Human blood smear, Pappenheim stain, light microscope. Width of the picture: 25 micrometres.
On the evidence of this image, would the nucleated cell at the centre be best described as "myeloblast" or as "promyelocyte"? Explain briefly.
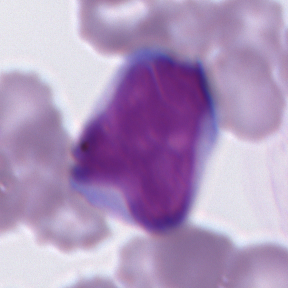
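This one is a myeloblast. Notice how much room the nucleus takes: it measures about 15 by 13 micrometres and fills about 80% of the cell's area. Its outline is irregular, with a notch in the left edge. The chromatin is finely textured and evenly purple, without coarse dark clumps, and a few paler rounded spots can be seen within the nucleus. The cytoplasm forms only a narrow pale blue rim, easiest to see at the lower left.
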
